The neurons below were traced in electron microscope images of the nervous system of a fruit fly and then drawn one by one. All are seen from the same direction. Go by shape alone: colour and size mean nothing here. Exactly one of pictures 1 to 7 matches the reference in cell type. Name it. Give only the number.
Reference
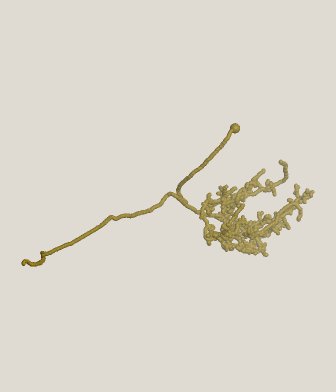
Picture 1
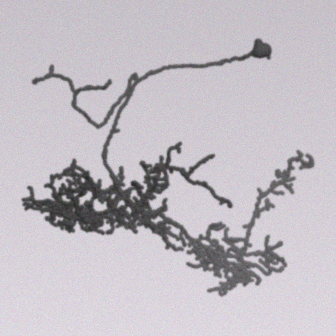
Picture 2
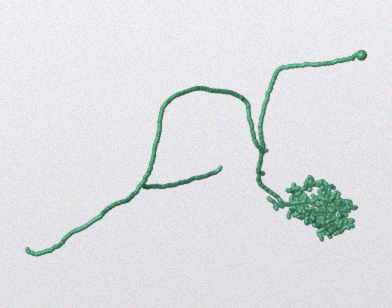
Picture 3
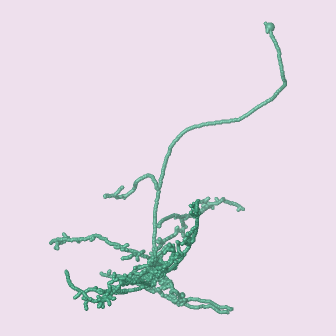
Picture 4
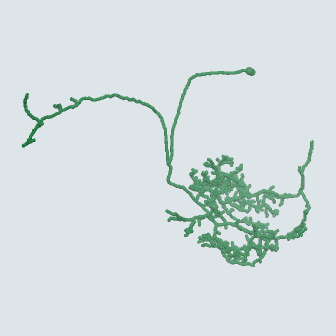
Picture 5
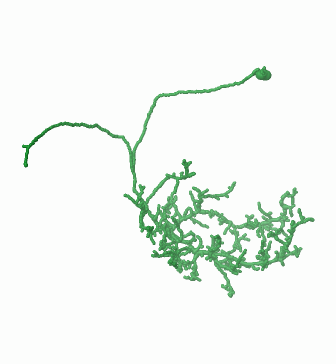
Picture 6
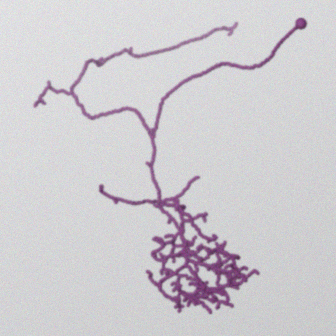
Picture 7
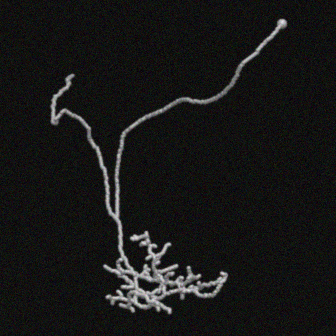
5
